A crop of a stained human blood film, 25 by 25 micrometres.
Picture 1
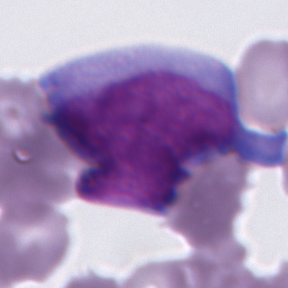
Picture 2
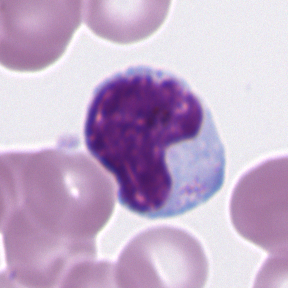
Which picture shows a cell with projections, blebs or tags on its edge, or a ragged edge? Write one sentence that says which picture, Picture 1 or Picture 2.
The cell whose outline is rough is the one in picture 1.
